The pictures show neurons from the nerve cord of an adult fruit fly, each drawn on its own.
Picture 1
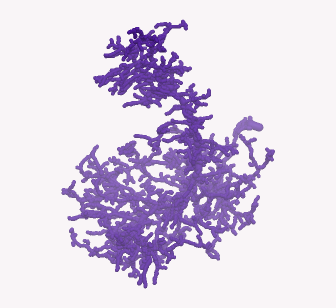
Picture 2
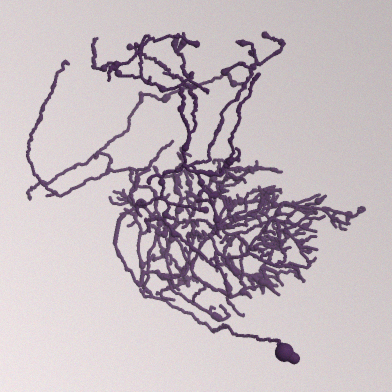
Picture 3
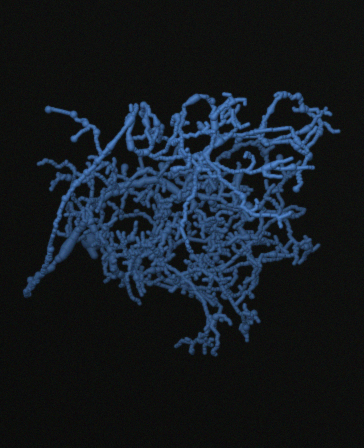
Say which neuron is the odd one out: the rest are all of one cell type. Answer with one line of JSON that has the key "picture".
{"picture": 1}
